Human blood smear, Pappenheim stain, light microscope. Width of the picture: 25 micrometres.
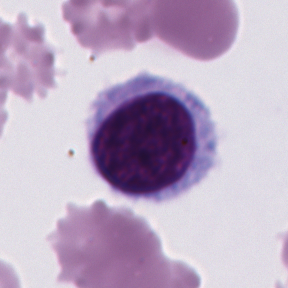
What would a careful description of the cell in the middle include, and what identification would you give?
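Pale blue cytoplasm forms a rim that is wider on the right side of the nucleus than on the left. No nucleolus can be seen in the nucleus. No distinct granules appear in the cytoplasm. This is a hairy cell.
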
